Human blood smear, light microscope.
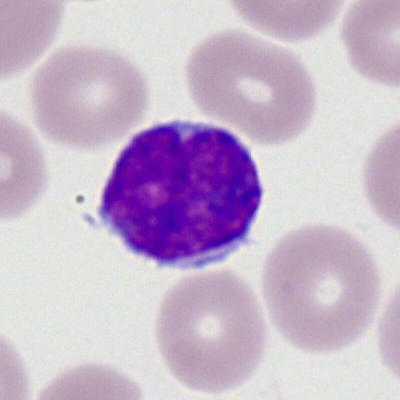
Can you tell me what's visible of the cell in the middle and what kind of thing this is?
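Nucleus occupies nearly the entire cell. Small notch at the nucleus's top edge. Cytoplasm: thin pale blue rim, seen best along the lower edge of the cell. Cell: lymphocyte.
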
